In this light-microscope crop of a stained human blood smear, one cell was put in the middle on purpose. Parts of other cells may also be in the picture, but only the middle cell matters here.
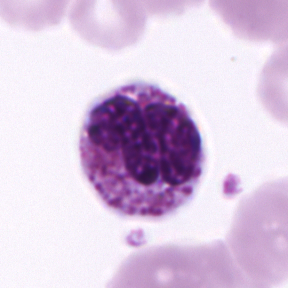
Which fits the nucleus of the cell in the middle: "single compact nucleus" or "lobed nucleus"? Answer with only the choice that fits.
Lobed nucleus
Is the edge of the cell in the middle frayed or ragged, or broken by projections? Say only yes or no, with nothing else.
No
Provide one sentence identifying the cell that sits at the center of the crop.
This crop is built around an eosinophil at its centre.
